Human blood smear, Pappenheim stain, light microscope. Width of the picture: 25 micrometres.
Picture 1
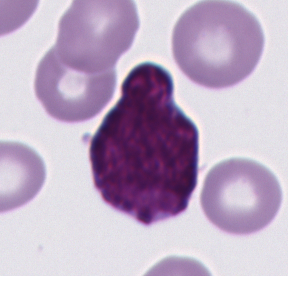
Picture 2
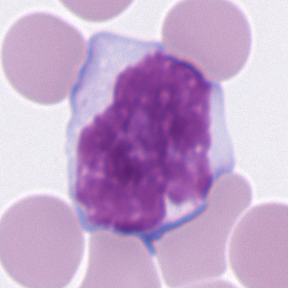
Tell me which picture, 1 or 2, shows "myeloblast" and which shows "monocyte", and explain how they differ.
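You've got the myeloblast in picture 1 and the monocyte in picture 2. Both outlines are angular and irregular, but picture 1 has a rounded knob bulging out at the top, while picture 2 has straight edges where it presses against neighbouring red cells and a single short tapering tail off its bottom edge. Size is the plain difference: picture 1 is about 14 by 10 micrometres, picture 2 about 19 by 15.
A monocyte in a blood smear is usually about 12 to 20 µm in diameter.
The nucleus in picture 1 is about 14 by 9 micrometres, close to the cell's own 14 by 10.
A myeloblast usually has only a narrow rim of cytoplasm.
In picture 2 the nucleus is about 17 by 12 micrometres and fills about 70% of the cell's area; it's irregular, with a small notch in its lower right border. Its chromatin is coarse and blotchy, darker purple clumps broken up by small pale spots. The cytoplasm there is very pale blue, almost colourless, with a deeper blue line along the cell edge, and it has no visible granules. In picture 1 you won't find a nucleolus, and there are no clear vacuoles in the cell. There's also a small pale purple speck just off its left edge.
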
